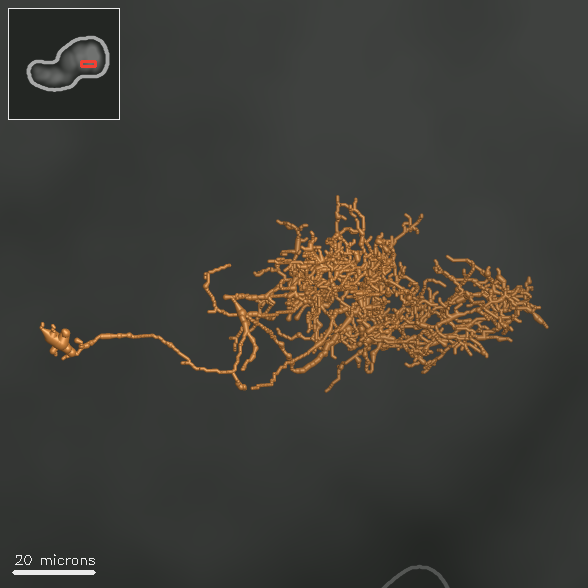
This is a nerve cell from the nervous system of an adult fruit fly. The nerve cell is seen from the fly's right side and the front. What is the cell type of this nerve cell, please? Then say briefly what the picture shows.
Its cell type is GNG032. It is a central-brain intrinsic neuron. The cell body is on the left of the picture. From left to right in the picture it spans about 130 microns.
